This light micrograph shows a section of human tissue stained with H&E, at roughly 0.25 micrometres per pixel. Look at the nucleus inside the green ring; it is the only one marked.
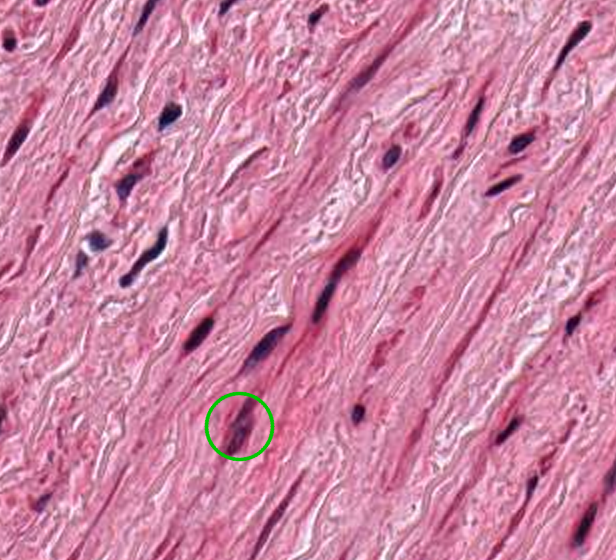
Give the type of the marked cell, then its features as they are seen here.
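It is a smooth muscle cell. The nucleus is elongated, with its long axis running diagonally from lower left to upper right. The nucleus stains dark purple but unevenly, looking blotchy and less sharply outlined than the nuclei just above it. The cell lies among closely packed, wavy pink fibres that run parallel to it, in the same direction as the other elongated nuclei in the field.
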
